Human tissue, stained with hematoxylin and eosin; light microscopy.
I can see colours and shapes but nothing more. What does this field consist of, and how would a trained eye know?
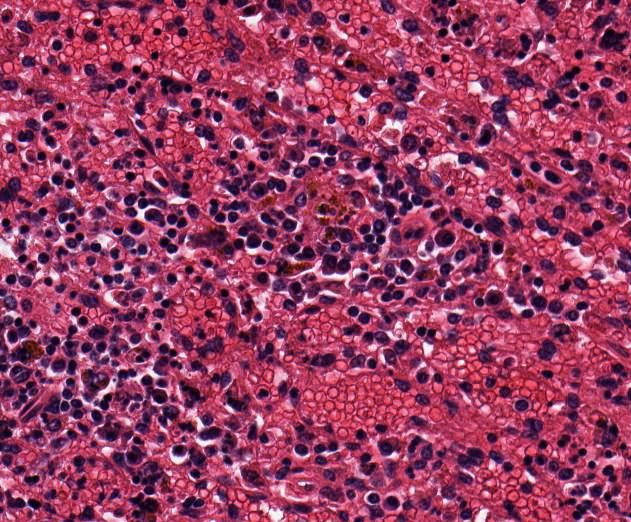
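Red pulp of the spleen. Decisive: closely packed red blood cells fill large areas, densest upper right and lower centre. Small cells with round, dense, dark purple nuclei and scant cytoplasm lie scattered among the red cells throughout, not gathered into sheets.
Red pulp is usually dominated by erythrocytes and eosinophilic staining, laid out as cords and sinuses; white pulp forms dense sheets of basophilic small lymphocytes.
Also present: larger cells with paler oval nuclei and more pink cytoplasm, and a few cells near the centre holding granular golden-brown pigment.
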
